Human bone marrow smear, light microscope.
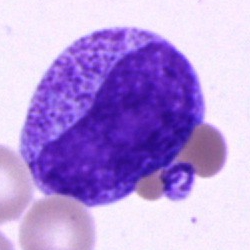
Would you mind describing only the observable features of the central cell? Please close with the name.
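Its nucleus lies off-centre, toward the lower right of the cell, and stains deep purple throughout. Along the upper left side, the cytoplasm forms a crescent. This cytoplasm is packed with numerous purple granules. The cell is a promyelocyte.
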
